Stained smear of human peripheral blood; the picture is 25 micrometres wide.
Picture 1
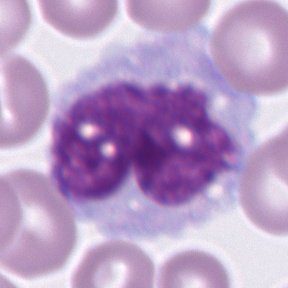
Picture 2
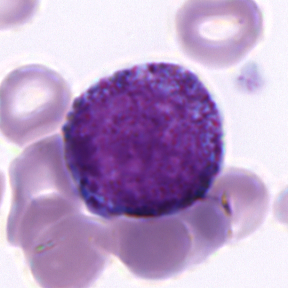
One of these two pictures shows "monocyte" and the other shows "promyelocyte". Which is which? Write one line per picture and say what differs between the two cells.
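Picture 1 is a monocyte. No distinct granules are seen in the cytoplasm.
Picture 2 is a promyelocyte. Many dark purple granules are spread over the whole cell.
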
